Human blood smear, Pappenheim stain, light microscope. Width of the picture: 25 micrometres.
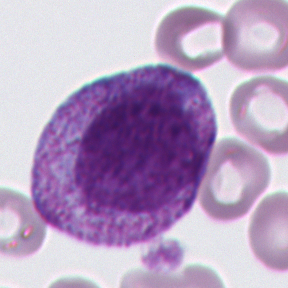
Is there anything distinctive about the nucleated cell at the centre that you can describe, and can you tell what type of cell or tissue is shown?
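Smooth and round to oval, the outline encloses cytoplasm with fine purple granules scattered throughout. To the left of the nucleus the cytoplasm shows a paler patch. No vacuoles are seen. What is shown is an atypical promyelocyte.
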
